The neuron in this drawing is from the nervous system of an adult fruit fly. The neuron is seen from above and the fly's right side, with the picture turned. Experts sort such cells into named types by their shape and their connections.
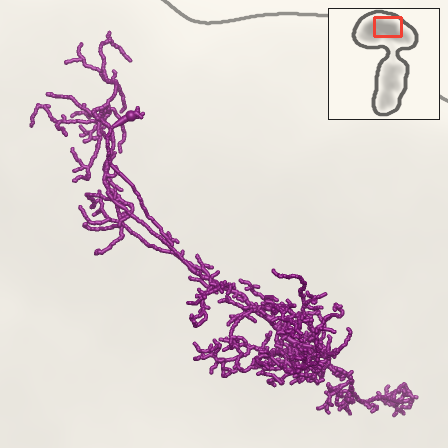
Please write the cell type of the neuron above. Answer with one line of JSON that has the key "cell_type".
{"cell_type": "LHAD2b1"}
